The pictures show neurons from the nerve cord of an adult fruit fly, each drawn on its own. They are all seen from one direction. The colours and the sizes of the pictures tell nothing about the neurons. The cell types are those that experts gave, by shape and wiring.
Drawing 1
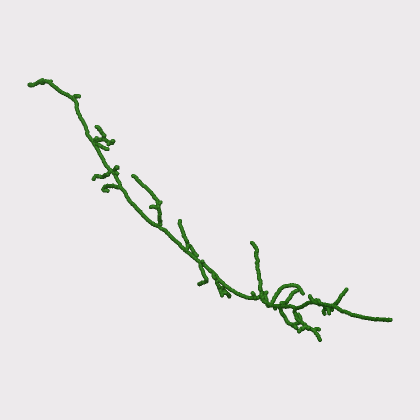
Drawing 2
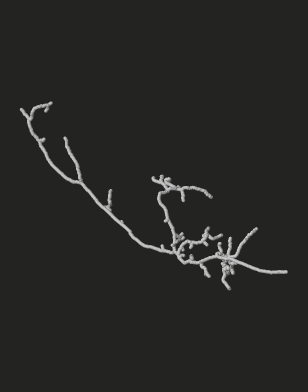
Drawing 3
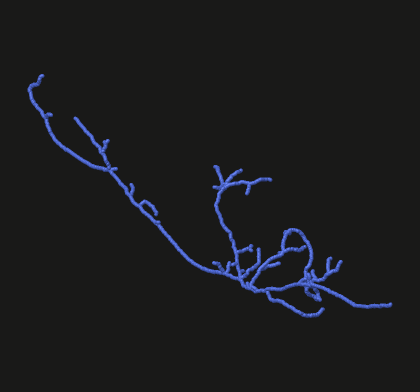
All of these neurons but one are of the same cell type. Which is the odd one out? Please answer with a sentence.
The neuron in drawing 1 is of another cell type than the rest.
